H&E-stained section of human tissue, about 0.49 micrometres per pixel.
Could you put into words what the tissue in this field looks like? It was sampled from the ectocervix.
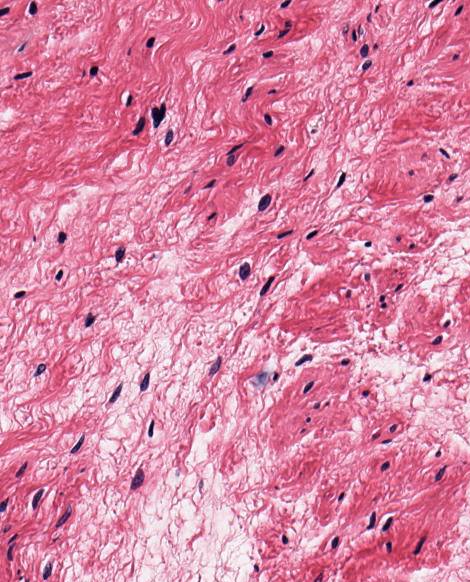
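Cells are sparse and widely spaced throughout the field. Collagen fibres are wavy rather than straight. Nuclei are dark and elongated, ranging from oval to spindle-shaped; some are slightly curved or wavy. Little cytoplasm surrounds them, and cell borders cannot be distinguished from the stroma.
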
